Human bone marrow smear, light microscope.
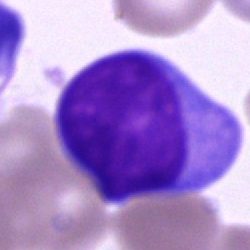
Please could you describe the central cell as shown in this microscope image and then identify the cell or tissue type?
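Nucleus first: it lies off-centre, toward the left side of the cell. Cytoplasm next: a moderate blue rim, found mainly to the right of the nucleus. Granules: none visible. Vacuoles: none in the cytoplasm either. Name: blast.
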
